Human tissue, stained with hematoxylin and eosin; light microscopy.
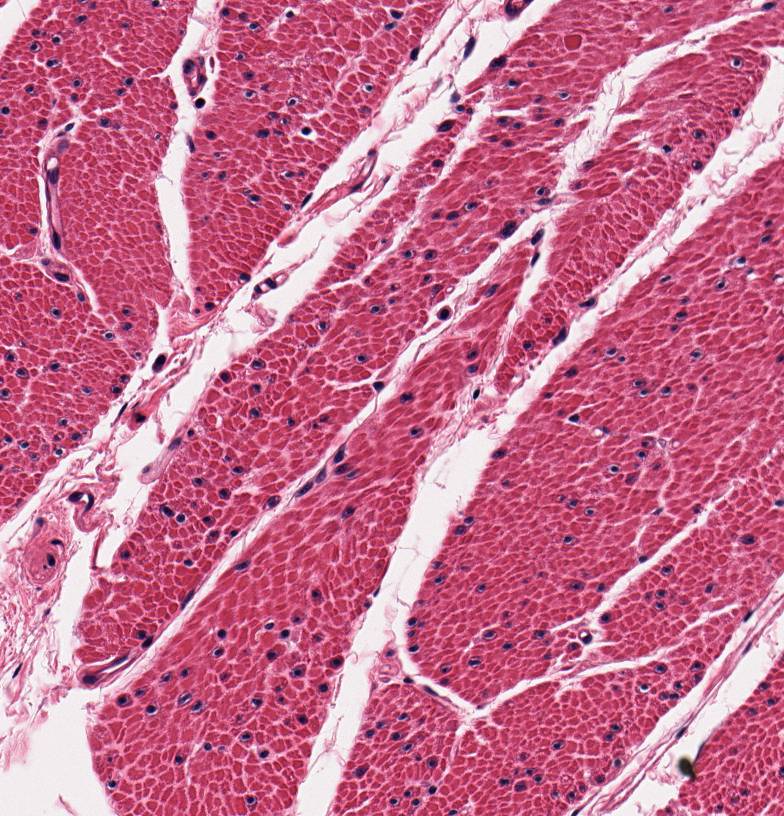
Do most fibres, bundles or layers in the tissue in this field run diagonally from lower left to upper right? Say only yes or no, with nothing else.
Yes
